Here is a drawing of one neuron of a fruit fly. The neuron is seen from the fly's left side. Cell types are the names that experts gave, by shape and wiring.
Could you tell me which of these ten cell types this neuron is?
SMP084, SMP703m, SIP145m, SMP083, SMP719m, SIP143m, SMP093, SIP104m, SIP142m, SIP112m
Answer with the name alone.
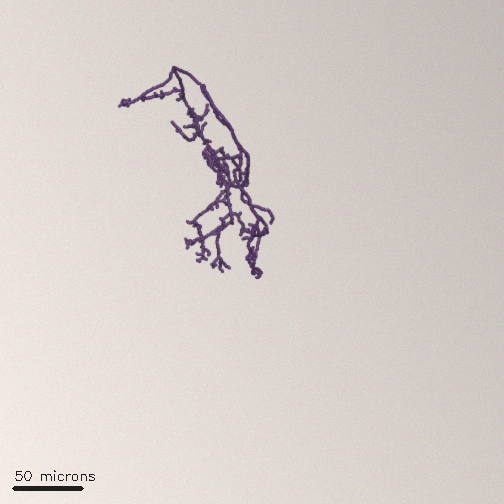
SIP145m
